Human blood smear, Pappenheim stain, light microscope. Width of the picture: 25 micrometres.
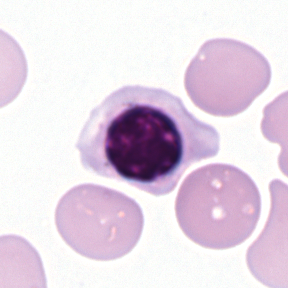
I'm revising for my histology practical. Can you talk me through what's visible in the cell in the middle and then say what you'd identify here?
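A rim of very pale cytoplasm, nearly colourless with a faint greyish-lilac tint, surrounds the whole nucleus and forms a blunt bulge on the right side of the cell. The nucleus is round in outline and about 7 micrometres across. Its chromatin is dark purple and coarsely clumped, with small paler patches between the clumps. Here the cell is a normoblast.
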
